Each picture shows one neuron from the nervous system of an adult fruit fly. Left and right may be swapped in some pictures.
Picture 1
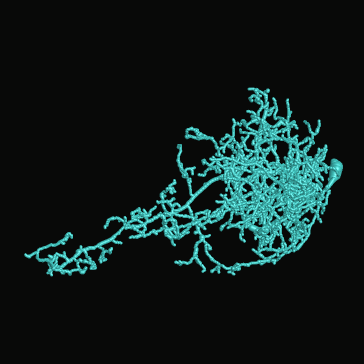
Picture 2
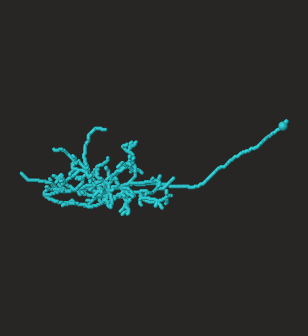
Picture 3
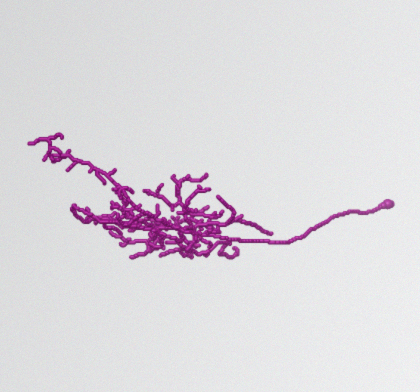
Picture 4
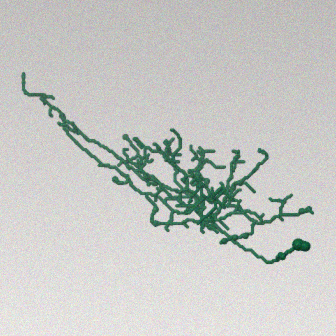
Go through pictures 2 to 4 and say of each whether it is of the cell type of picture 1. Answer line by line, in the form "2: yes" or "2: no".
2: no
3: no
4: no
